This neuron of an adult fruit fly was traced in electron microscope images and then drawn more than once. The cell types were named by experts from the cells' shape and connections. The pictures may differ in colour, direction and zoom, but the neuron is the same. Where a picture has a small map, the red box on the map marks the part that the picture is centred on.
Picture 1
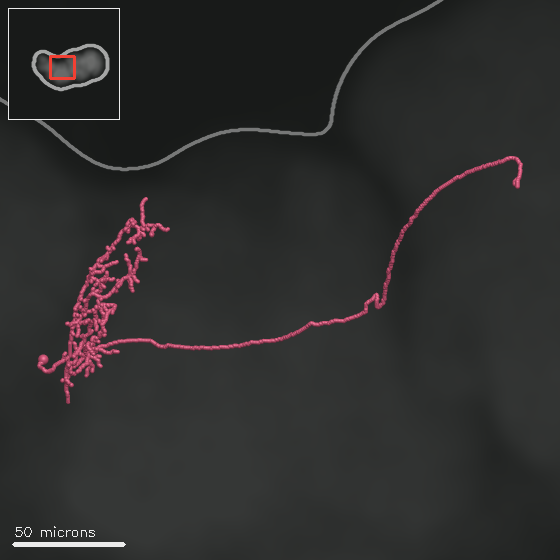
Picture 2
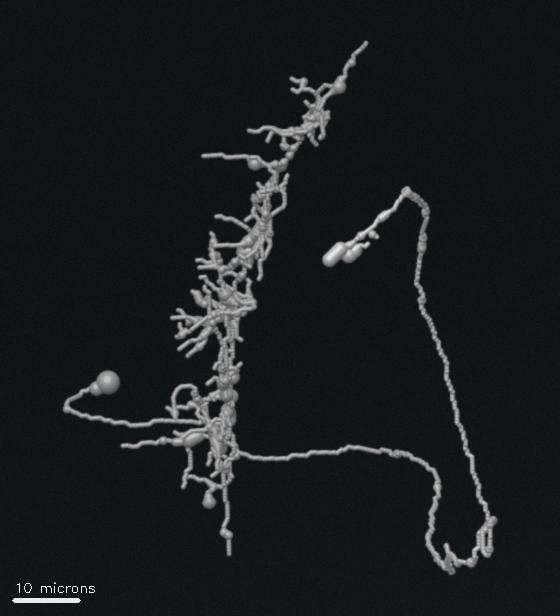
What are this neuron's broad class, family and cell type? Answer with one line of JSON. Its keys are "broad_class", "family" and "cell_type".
{"broad_class": "visual projection neuron", "family": "MeTu", "cell_type": "MeTu3c"}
